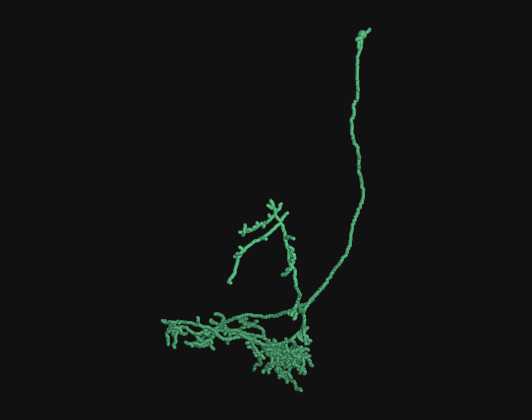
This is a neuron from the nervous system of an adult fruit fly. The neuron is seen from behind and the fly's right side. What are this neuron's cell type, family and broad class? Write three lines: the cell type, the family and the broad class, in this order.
WED100
hemilineage DM1_antero_ventral
central-brain intrinsic neuron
